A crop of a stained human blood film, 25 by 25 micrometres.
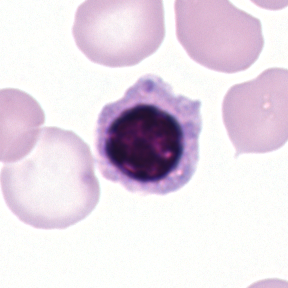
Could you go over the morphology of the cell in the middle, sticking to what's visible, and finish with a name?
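What strikes me first is the chromatin, dense and dark purple. The cytoplasm, as I see it, is pale lilac-blue and runs as a rim around the whole nucleus. I don't find it filled with coarse granules. I'd name this cell a normoblast.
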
